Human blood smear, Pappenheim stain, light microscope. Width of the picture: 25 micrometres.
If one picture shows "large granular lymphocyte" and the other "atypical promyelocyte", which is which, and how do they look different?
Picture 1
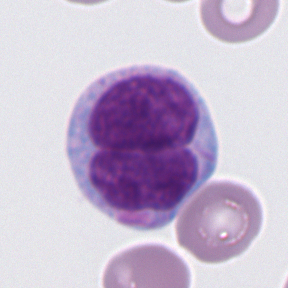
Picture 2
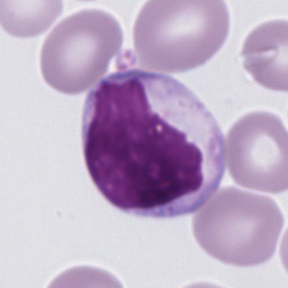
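Of the two pictures, the first holds the atypical promyelocyte and the second the large granular lymphocyte. The atypical promyelocyte is about 14 micrometres across, with a round, smooth outline, while the outline of the large granular lymphocyte is smooth and roughly oval. The nucleus of the atypical promyelocyte, about 12 by 10 micrometres, is divided by a horizontal cleft into an upper and a lower lobe.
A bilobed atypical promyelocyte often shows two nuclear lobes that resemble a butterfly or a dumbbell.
In the large granular lymphocyte, the nuclear border facing the cytoplasm is irregular and jagged, and the nucleus fills about 60% of the cell's area and lies toward the lower left of the cell.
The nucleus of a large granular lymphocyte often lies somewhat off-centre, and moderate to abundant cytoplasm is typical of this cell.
Its chromatin is dense and dark purple.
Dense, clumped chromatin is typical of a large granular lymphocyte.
The cytoplasm is pale blue in the atypical promyelocyte and pale blue-grey in the large granular lymphocyte.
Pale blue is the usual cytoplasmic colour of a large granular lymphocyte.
Neither cell shows vacuoles, and no nucleolus is clearly visible in either nucleus. A red cell touches the lower right edge of the atypical promyelocyte.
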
